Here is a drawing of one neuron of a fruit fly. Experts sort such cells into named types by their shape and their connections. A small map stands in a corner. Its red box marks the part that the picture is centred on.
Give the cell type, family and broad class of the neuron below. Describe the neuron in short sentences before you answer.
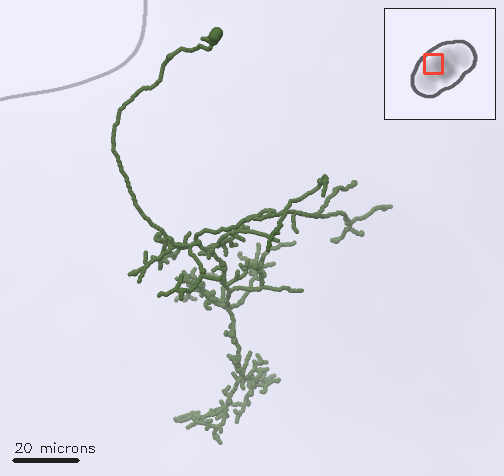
The cell body is at the top of the picture. From top to bottom in the picture it spans about 130 microns. The picture shows dozens of branch ends. The cell type is CL189. The family is hemilineage SMPp&v1_posterior. Its broad class is central-brain intrinsic neuron.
